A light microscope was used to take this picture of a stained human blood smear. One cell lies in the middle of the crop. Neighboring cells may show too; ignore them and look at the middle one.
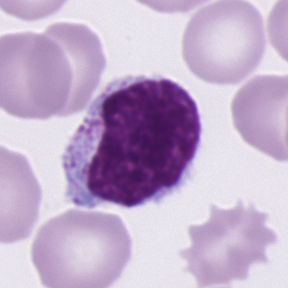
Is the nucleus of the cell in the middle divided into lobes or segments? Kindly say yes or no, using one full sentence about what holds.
No, rather than lobes, the nucleus is one compact round, oval or kidney-shaped mass.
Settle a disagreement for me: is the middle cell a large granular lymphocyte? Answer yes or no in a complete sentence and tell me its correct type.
Yes, the cell found at the centre of the crop is a large granular lymphocyte.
